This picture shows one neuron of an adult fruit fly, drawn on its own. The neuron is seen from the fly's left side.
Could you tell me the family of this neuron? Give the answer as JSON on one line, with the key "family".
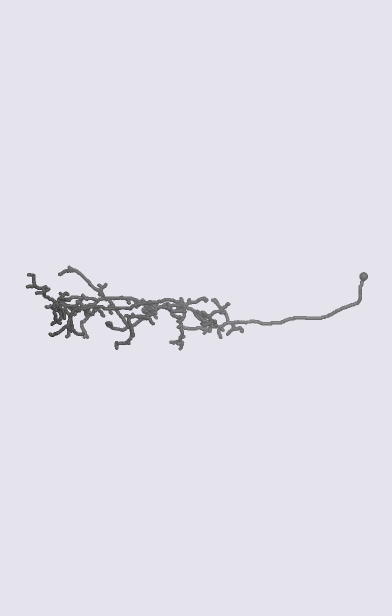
{"family": "hemilineage 03B"}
